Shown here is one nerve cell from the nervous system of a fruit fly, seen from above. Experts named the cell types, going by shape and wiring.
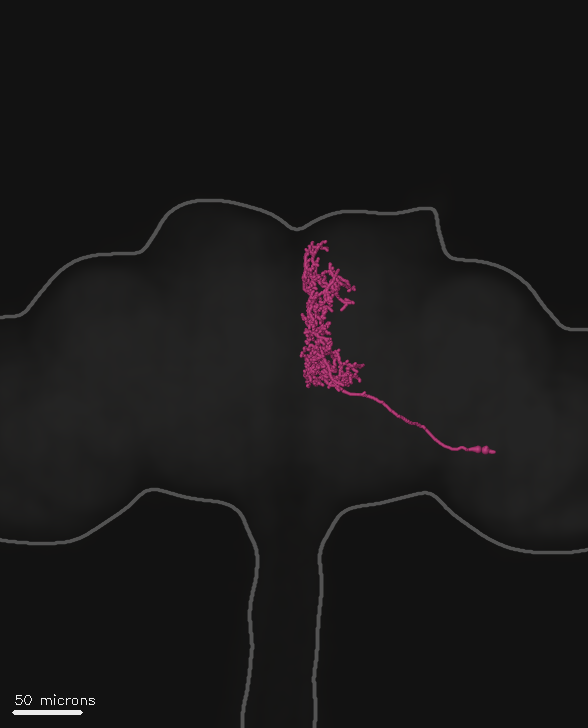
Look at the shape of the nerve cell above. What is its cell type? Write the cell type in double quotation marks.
"SMP175"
